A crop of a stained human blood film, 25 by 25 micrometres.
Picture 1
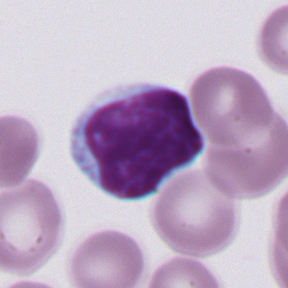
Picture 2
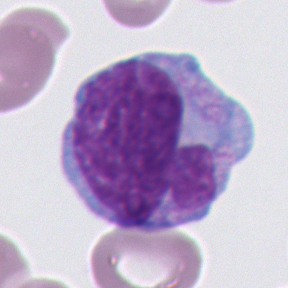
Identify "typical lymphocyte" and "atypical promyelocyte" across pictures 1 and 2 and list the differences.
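Picture 1 contains the typical lymphocyte; picture 2 contains the atypical promyelocyte. Size: the typical lymphocyte measures about 11 micrometres across, the atypical promyelocyte about 16 micrometres.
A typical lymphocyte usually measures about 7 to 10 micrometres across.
Nuclear proportion: the lymphocyte's nucleus, about 10 micrometres across, fills about 80% of the cell's area, whereas the atypical promyelocyte's nucleus, about 15 by 12 micrometres, fills about 60%.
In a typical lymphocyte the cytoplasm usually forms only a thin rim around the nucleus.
Nuclear shape: the lymphocyte's nucleus is irregular with a shallow notch in its right edge, while the atypical promyelocyte's is deeply indented, a cleft setting a smaller lower-right lobe apart from the larger left part. Chromatin: in the lymphocyte it is dense, dark purple and coarsely clumped.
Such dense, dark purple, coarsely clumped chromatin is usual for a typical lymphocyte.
Nucleoli: none is visible in the lymphocyte, and none is clearly visible in the atypical promyelocyte. Cytoplasm: the lymphocyte's is pale blue-grey without vacuoles; the atypical promyelocyte's is pale grey-blue, lies mostly on the right side, leaves only a thin rim on the left, and holds faint, fine pinkish dust-like granules.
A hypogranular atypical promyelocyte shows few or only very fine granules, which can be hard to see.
Outline: the atypical promyelocyte is roughly round with a gently bumpy, irregular border, and red cells touch the right edge of the lymphocyte.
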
